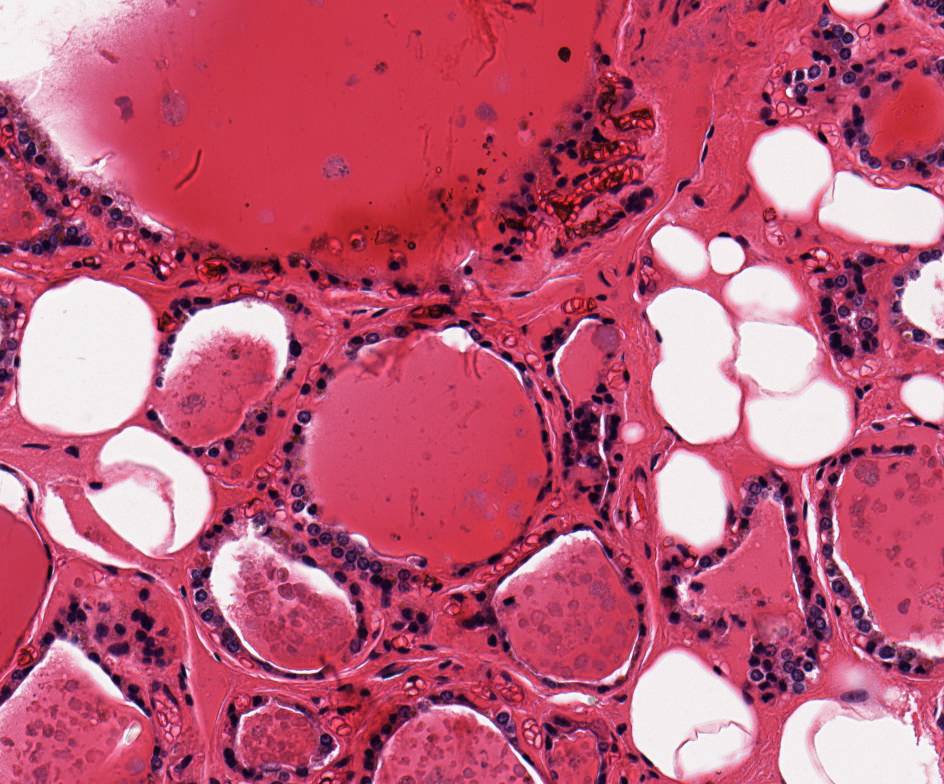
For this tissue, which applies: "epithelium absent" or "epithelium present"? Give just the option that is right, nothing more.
Epithelium present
